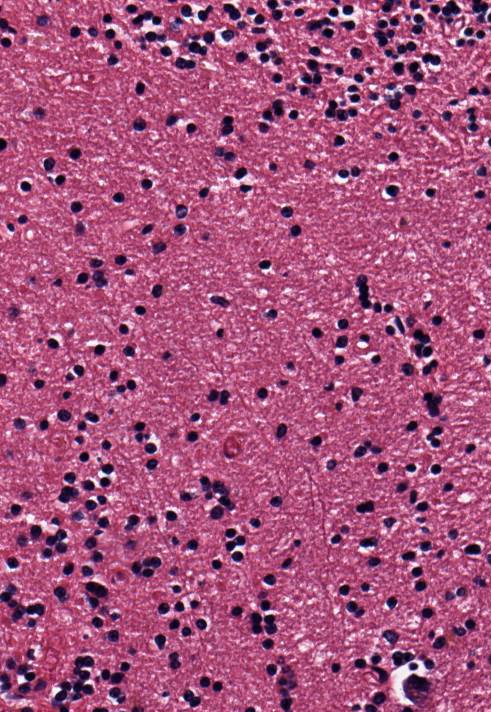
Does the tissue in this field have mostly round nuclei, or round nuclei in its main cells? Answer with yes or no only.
Yes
